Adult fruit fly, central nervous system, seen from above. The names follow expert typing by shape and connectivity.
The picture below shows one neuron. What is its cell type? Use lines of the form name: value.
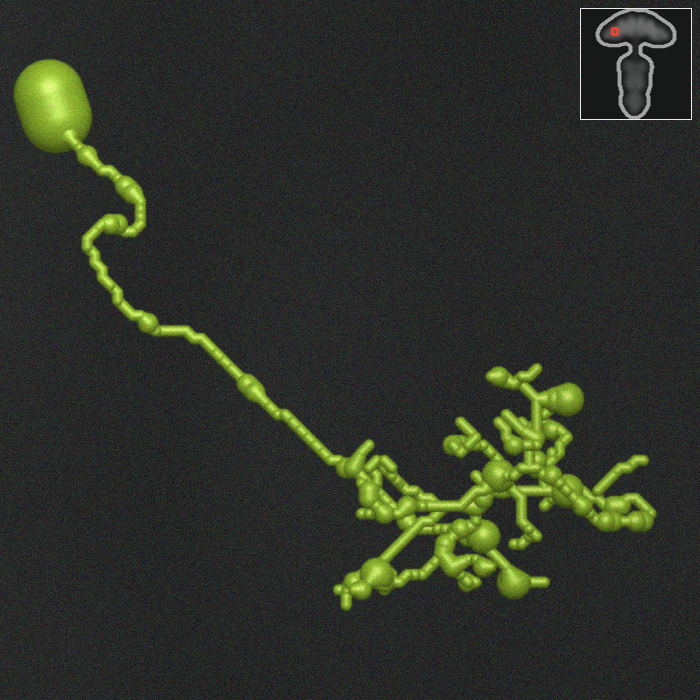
cell type: Cm1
